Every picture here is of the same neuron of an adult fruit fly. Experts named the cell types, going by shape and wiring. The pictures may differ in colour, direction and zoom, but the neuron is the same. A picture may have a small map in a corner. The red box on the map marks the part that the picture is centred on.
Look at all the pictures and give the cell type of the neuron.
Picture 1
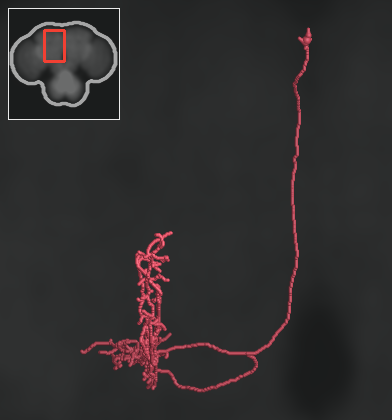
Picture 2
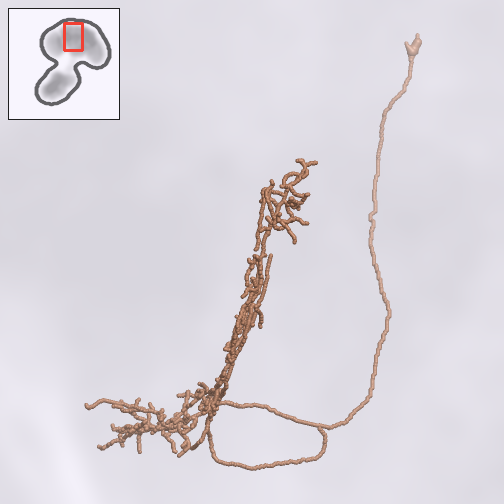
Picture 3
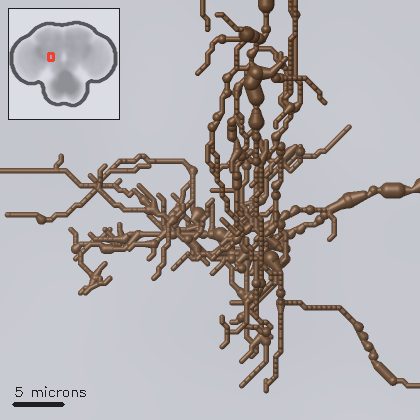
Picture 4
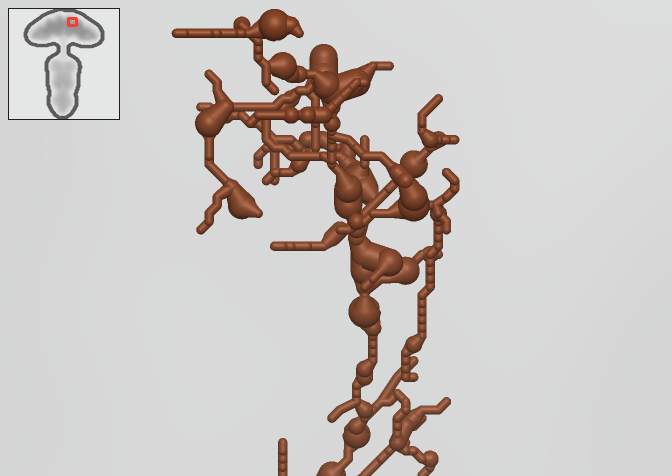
LAL133_c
